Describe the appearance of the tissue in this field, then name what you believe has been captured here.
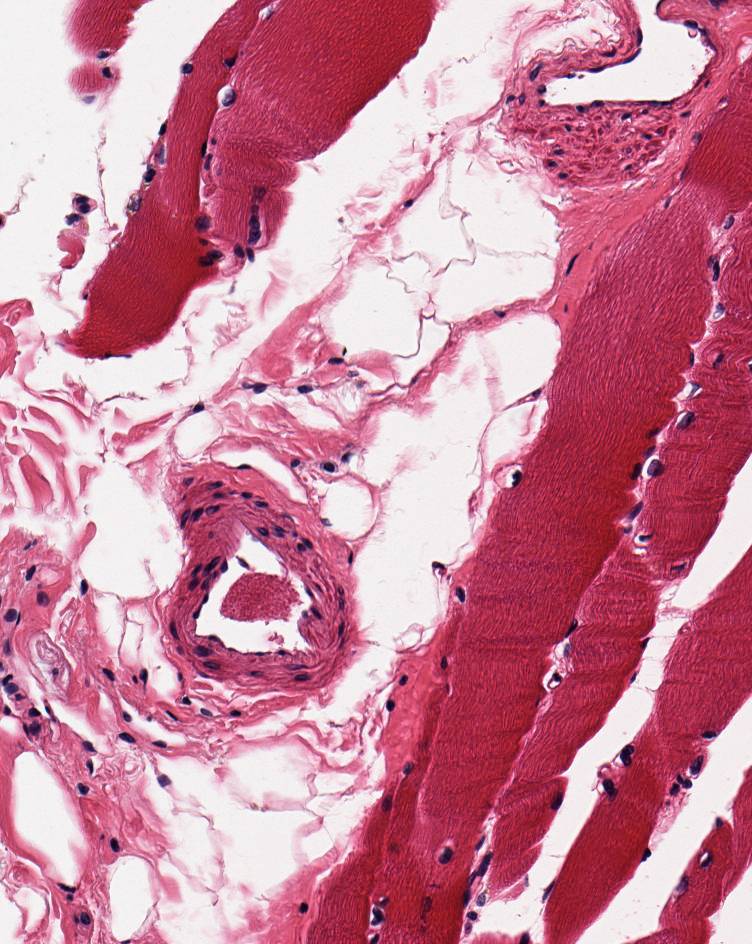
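I see flattened nuclei at the muscle fibre edges, not their centres. Their cytoplasm is deeply eosinophilic with faint transverse striations. There's a small artery centre-left, with a thick wall of concentric smooth muscle cells around a small lumen. Loose, pale stroma with wispy fibres and sparse spindle-shaped nuclei lies between the fibres. It's skeletal muscle.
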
